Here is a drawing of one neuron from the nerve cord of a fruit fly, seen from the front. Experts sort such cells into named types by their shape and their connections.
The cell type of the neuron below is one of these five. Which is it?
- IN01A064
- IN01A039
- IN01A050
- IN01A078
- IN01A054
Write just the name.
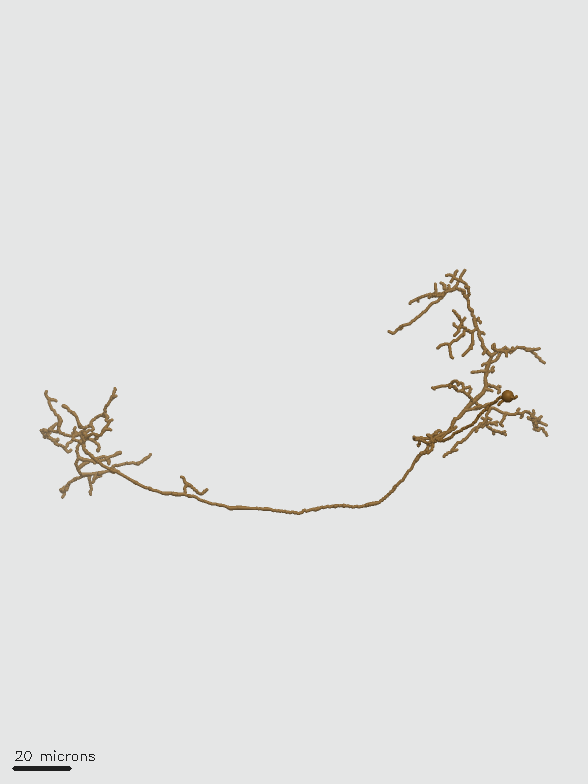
IN01A064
